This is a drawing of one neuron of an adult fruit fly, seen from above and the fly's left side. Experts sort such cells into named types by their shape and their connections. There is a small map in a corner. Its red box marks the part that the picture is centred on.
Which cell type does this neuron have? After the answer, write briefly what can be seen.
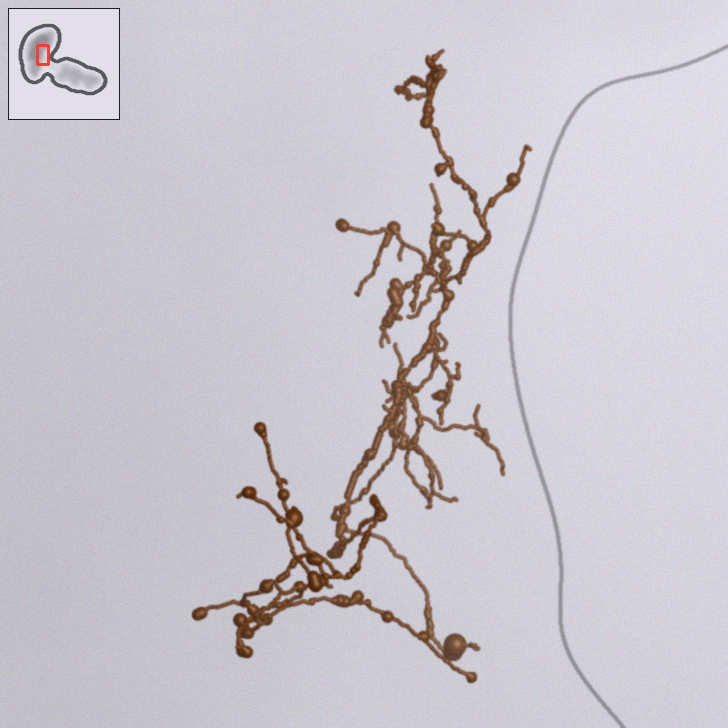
The cell type is GNG278. Its broad class is central-brain intrinsic neuron. It is in the brain and does not reach the nerve cord. The cell body is at the bottom of the picture. The picture shows dozens of branch ends.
